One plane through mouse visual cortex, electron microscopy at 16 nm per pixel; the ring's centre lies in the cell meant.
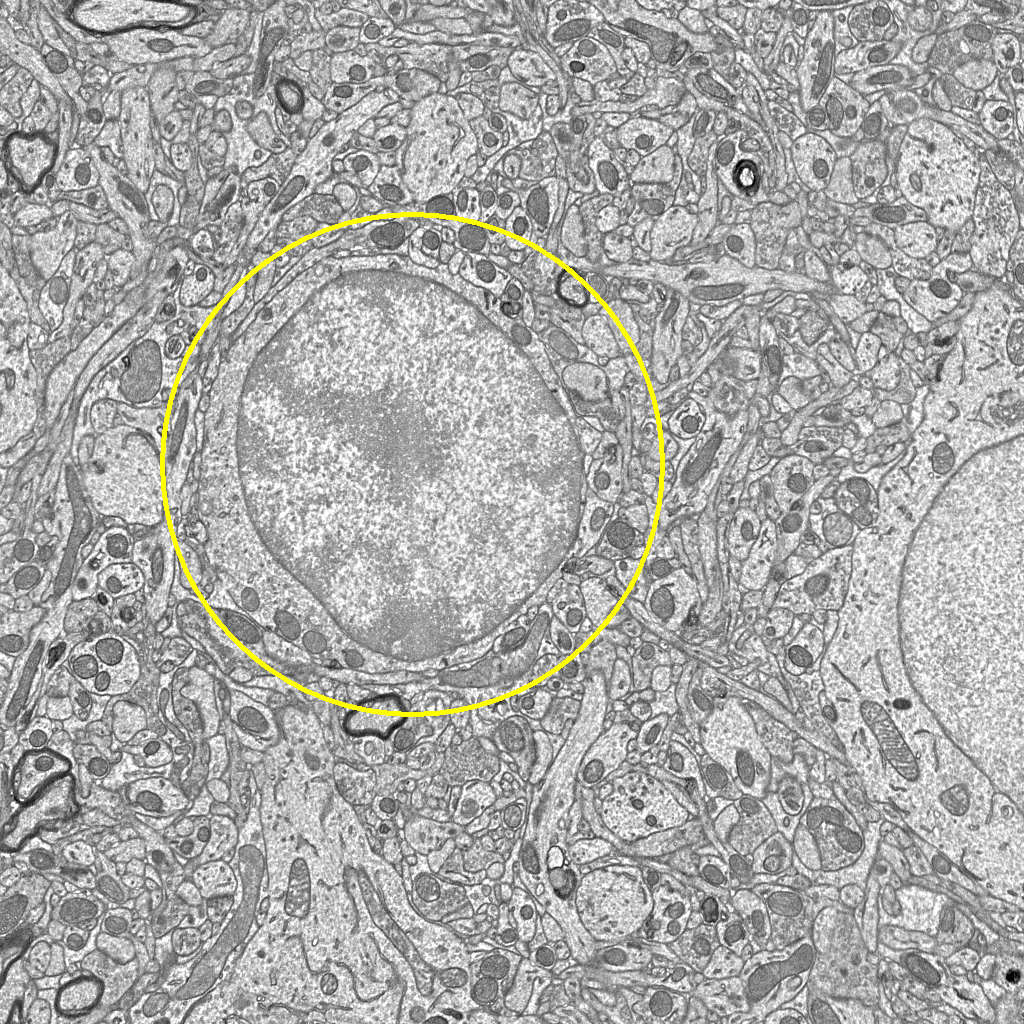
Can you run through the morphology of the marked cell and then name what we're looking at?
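The nucleus is large and roundish; it fills most of the cell body and appears in full within the ring. Its outline is mostly smooth, with no deep folds of the envelope. No distinct nucleolus can be seen in this section, and the cytoplasm shows no stacked rough endoplasmic reticulum. The cell is an oligodendrocyte.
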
